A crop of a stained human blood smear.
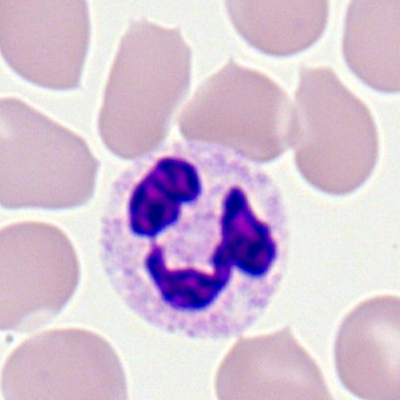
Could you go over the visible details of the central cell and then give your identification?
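Several separate dense lobes make up the nucleus, arranged in a ring-like curve around the centre of the cell. The outline is round and smooth. Cytoplasm is abundant and pale pinkish-lilac. This is a segmented neutrophil.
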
